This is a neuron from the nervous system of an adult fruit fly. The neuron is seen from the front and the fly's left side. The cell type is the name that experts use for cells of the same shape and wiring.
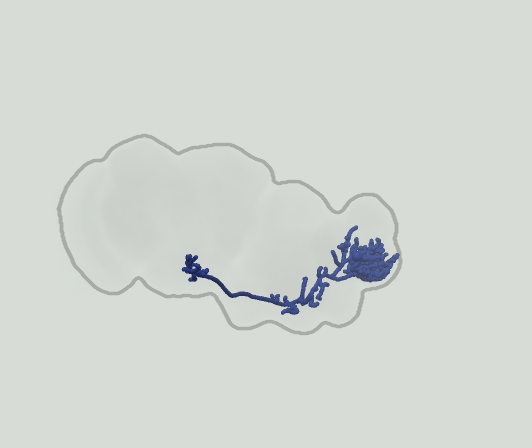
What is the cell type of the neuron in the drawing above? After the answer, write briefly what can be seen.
Its cell type is AN17A014. Its broad class is ascending neuron. As drawn here it is more than twice as wide as it is tall.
